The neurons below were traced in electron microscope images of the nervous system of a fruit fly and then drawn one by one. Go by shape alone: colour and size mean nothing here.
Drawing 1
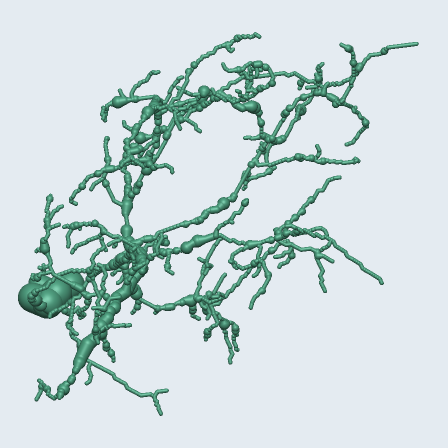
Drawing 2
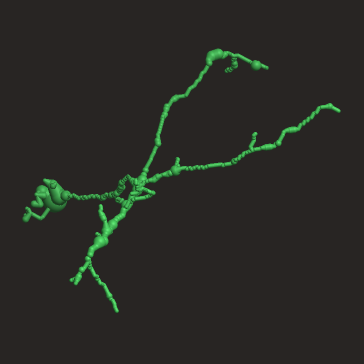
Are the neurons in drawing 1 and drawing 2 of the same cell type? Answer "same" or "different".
different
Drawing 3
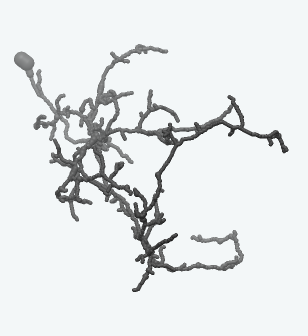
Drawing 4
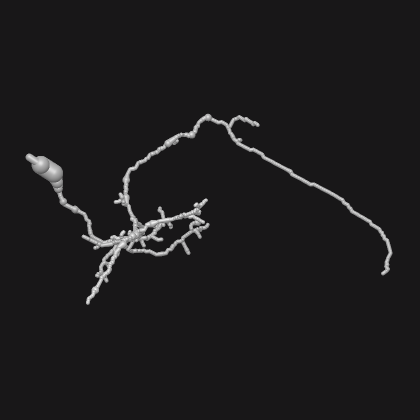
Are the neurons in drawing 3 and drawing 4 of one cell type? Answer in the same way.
same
